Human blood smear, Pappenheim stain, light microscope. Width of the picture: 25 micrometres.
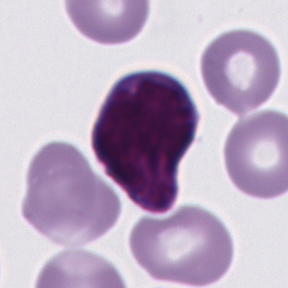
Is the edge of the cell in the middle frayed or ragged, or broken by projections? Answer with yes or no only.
No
